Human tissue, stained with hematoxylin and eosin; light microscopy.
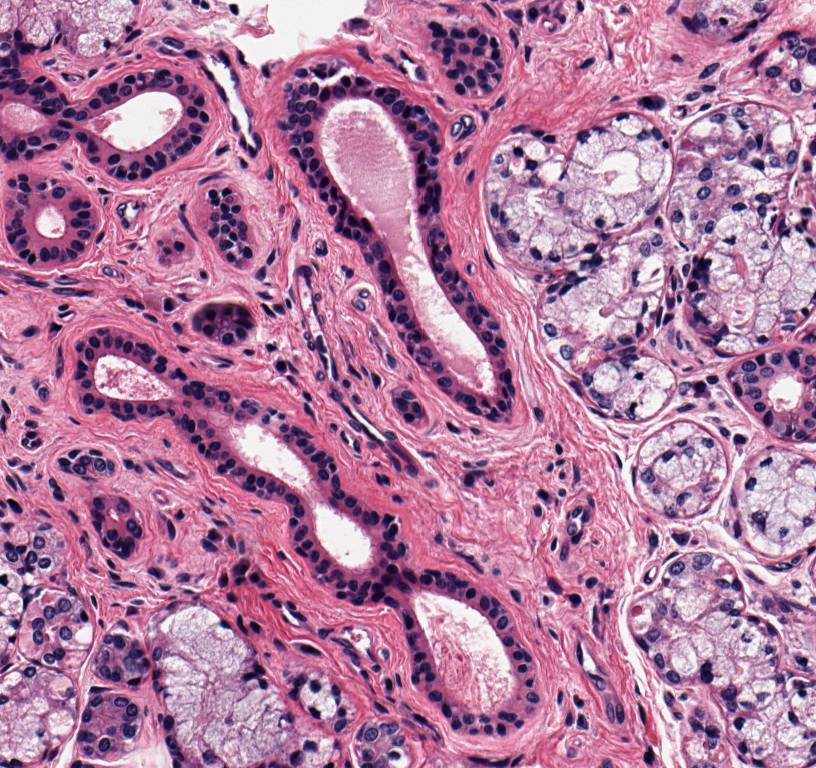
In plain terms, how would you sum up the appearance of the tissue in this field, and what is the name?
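I see a broad band of pink fibrous stroma with ducts running from top centre to bottom, acini either side. On the right, rounded acini show pale, foamy cytoplasm, with small dark nuclei pushed outward. Left-side stroma holds small tubules. This is minor salivary gland.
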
